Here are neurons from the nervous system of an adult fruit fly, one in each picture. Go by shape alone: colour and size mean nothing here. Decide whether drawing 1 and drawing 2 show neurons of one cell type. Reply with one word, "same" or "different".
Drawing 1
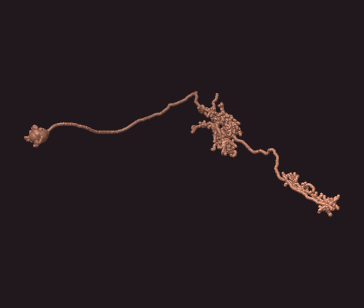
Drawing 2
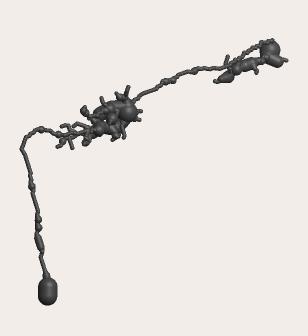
same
